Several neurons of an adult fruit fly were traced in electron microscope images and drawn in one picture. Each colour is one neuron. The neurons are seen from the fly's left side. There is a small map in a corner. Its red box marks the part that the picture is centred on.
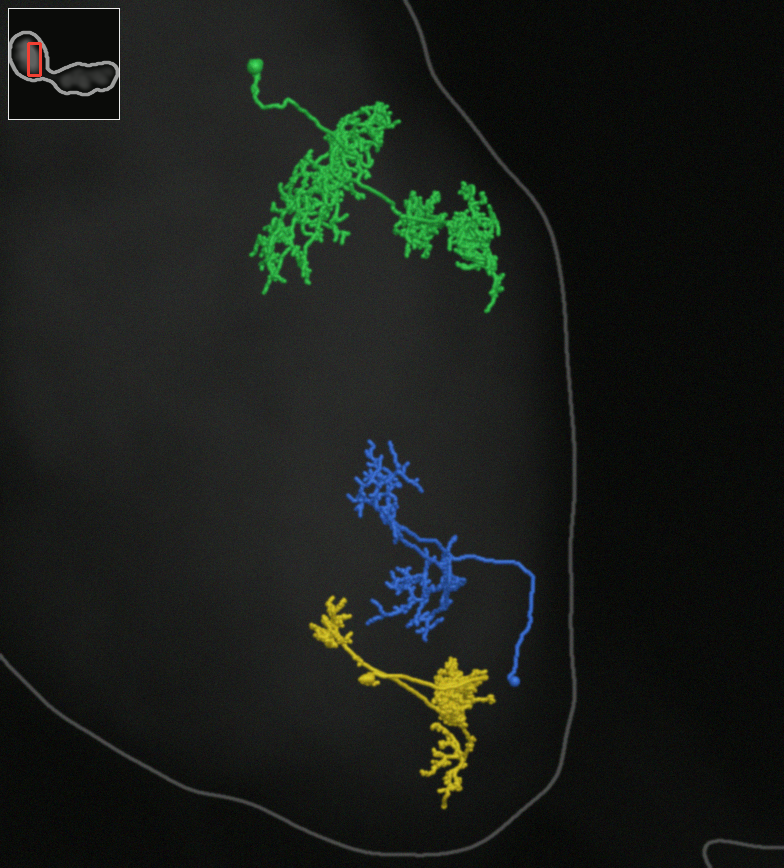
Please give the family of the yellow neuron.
Y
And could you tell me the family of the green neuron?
TmY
